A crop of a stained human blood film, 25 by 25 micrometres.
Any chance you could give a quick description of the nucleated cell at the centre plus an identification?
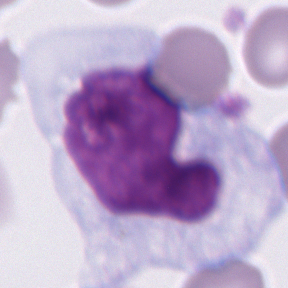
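The cell at the centre has an irregular, angular outline rather than a round one. Abundant cytoplasm surrounds the nucleus. This cytoplasm is pale grey-blue and contains no distinct granules. The cell is a monocyte.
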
